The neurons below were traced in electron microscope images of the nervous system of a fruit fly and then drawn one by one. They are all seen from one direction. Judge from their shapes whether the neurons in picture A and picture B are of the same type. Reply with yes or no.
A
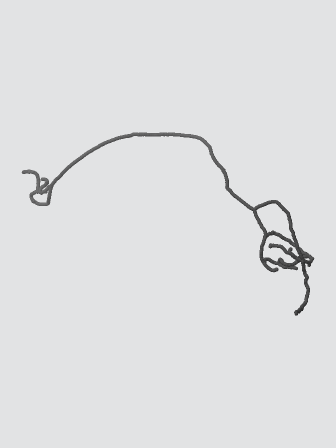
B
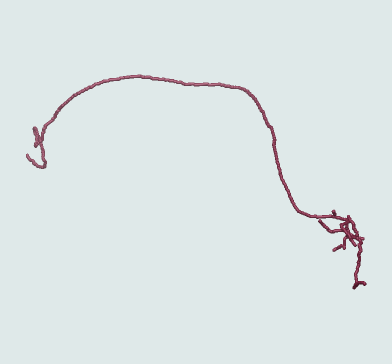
yes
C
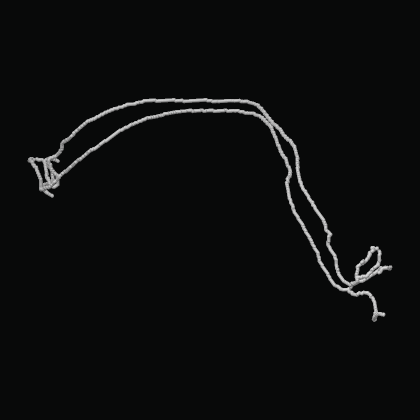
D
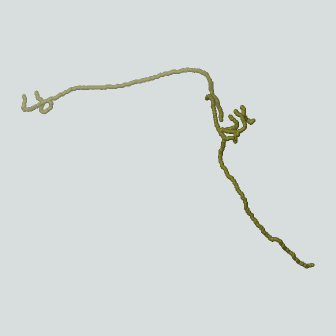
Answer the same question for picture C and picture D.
no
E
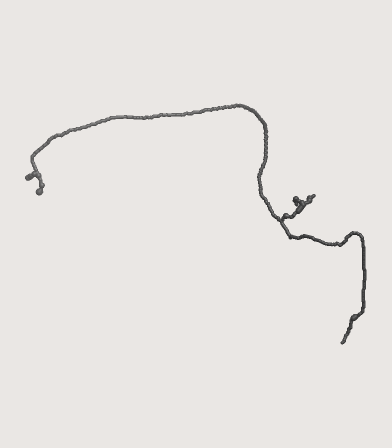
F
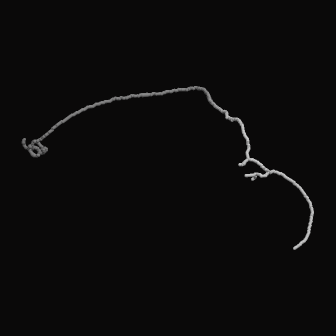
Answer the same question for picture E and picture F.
yes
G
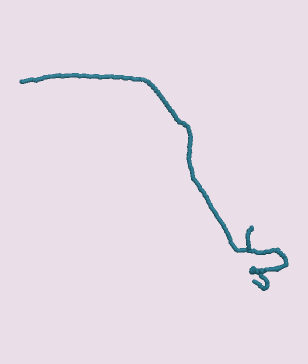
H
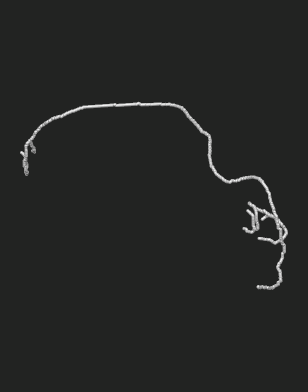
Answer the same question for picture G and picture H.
yes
